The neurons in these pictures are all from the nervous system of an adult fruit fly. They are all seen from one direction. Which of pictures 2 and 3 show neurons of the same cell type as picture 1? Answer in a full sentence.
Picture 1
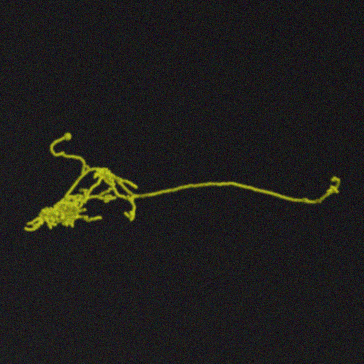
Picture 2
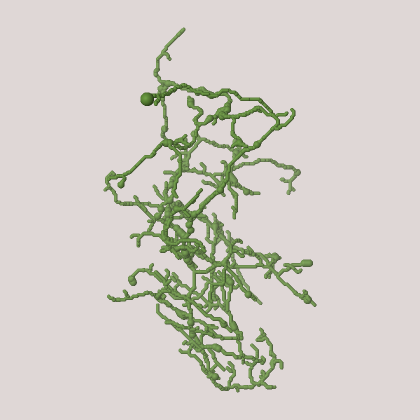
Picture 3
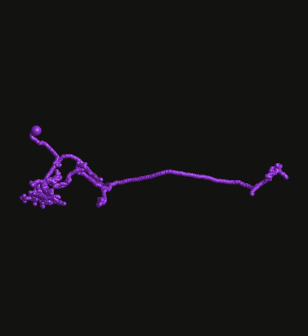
Picture 3 is of the same cell type.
